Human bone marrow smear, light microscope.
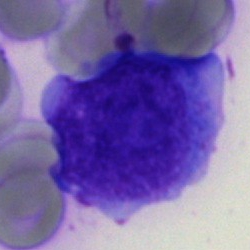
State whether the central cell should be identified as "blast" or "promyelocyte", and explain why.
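This is a blast. What decides it is the cytoplasm, where no distinct granules can be made out.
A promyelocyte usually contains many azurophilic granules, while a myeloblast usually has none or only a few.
The outline is irregular and angular rather than smoothly round. The chromatin is finely granular and stippled, not gathered into coarse dark clumps. A small dark knob-like projection sits on the top edge of the cell.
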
